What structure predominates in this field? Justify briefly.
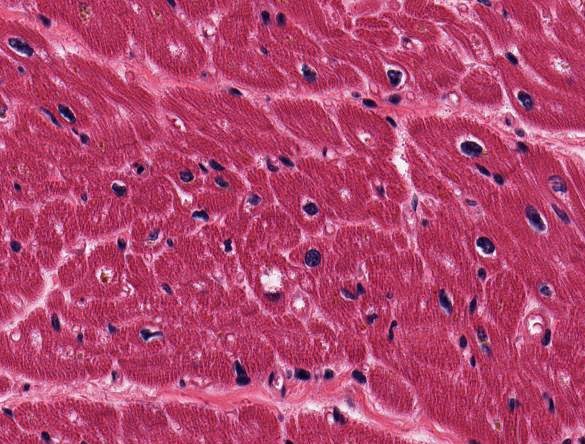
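Myocardium makes up this field. Its closely packed, deeply eosinophilic muscle fibres branch and interlock, running in several directions rather than in one parallel sheet.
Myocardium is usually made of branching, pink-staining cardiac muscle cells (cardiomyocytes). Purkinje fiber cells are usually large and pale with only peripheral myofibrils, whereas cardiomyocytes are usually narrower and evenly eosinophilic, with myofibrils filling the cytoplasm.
No fat cells lie among the fibres. Several muscle nuclei, most obviously in the right half, are enlarged and darkly stained, and some are surrounded by a pale clear zone containing fine golden-brown granules.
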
